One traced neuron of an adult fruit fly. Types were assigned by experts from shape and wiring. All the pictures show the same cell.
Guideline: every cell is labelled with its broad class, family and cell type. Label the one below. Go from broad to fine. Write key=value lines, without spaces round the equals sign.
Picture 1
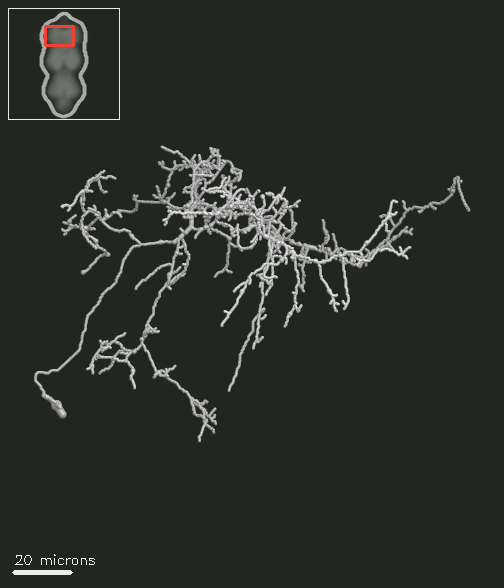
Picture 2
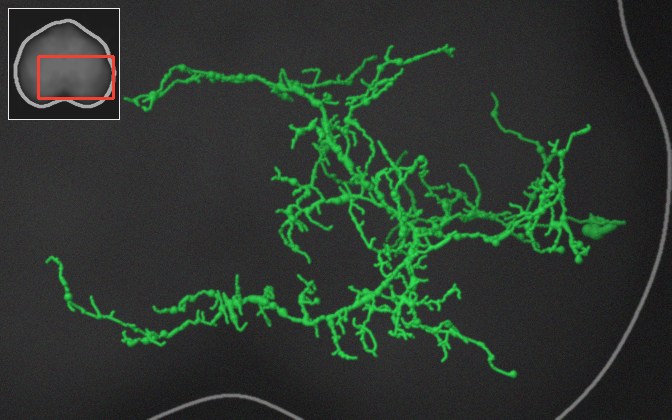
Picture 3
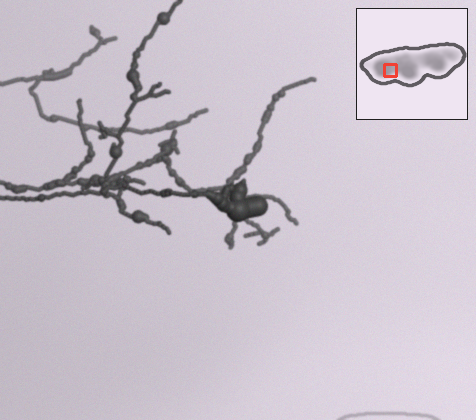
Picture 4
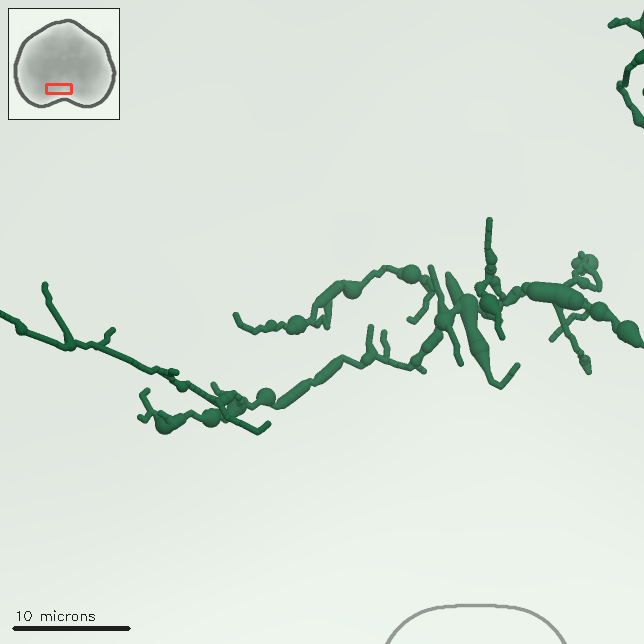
broad_class=nerve-cord intrinsic neuron
family=hemilineage 20A.22A
cell_type=IN20A.22A012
